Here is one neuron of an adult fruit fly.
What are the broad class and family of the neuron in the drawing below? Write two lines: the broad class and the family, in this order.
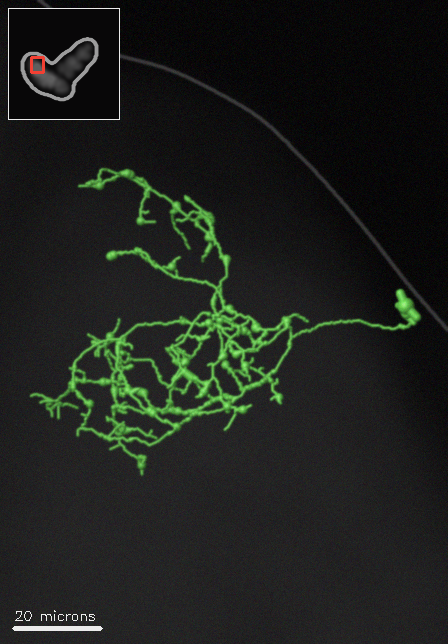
central-brain intrinsic neuron
hemilineage SLPpm1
